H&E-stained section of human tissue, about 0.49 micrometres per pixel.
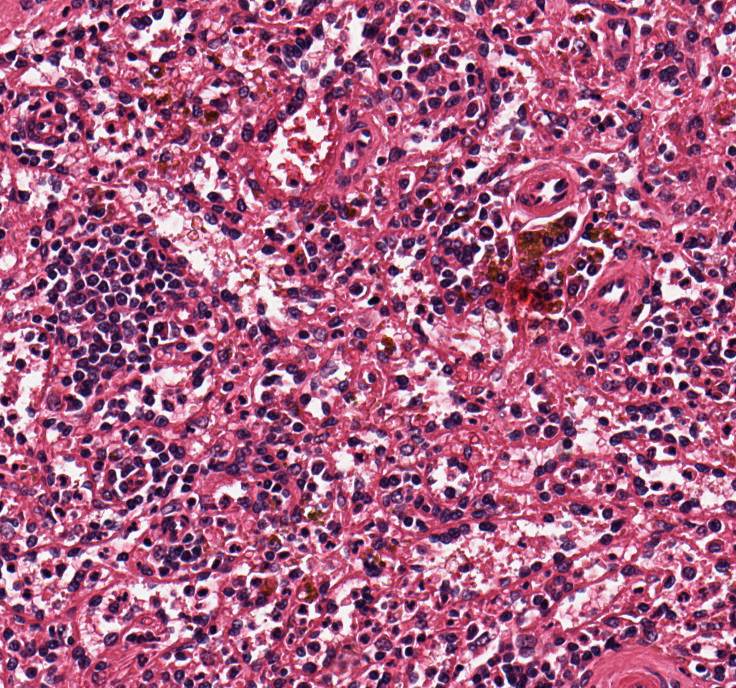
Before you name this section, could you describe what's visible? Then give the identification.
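Small lymphocytes with round, dark, dense nuclei and scant cytoplasm make up most cells, packed densest at the left middle. A fine pink fibrillary meshwork outlines the channels. Coarse golden-brown granular pigment is scattered throughout, heaped most just right of centre beside a thick-walled vessel. This is spleen.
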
